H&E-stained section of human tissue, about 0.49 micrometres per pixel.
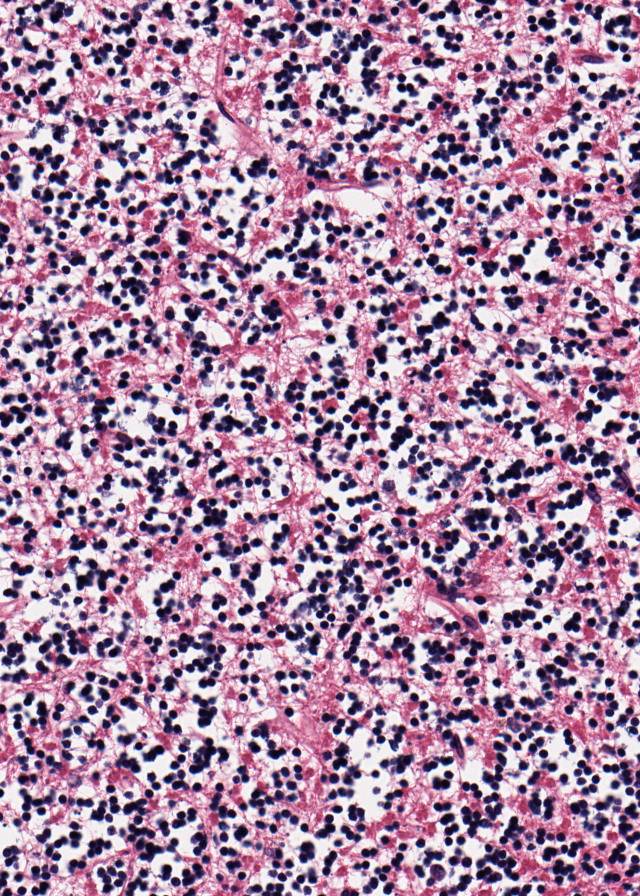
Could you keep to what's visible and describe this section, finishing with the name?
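Small, round, uniformly dark purple nuclei are densely packed and fill the whole field evenly, without layers or organised units. Little or no cytoplasm is visible around them. Neither epithelium nor glands are present. This section is cerebellum.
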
